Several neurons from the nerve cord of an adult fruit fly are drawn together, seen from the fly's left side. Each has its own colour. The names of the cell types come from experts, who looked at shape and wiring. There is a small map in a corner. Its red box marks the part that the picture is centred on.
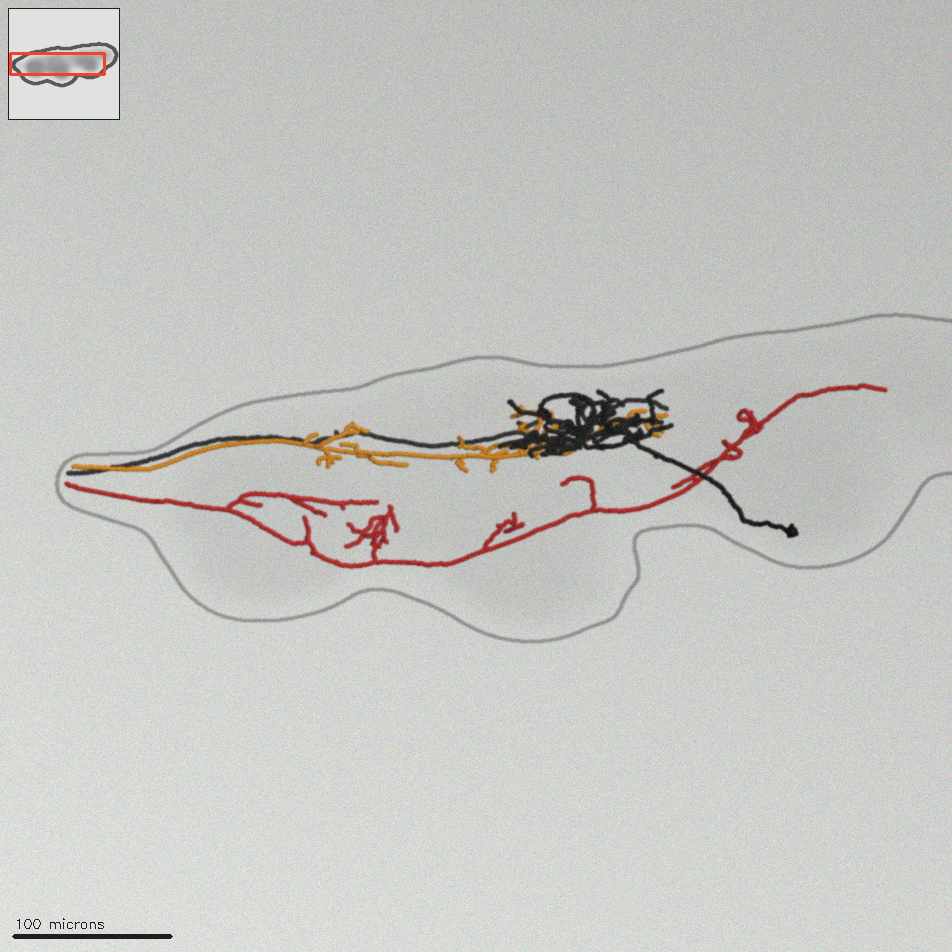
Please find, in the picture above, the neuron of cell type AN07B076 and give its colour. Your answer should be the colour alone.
black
